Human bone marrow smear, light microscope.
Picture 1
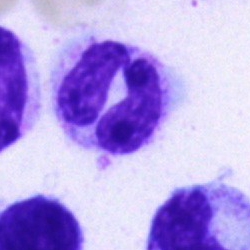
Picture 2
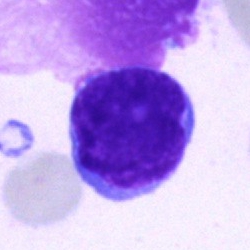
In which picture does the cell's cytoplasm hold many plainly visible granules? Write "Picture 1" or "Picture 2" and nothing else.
Picture 1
